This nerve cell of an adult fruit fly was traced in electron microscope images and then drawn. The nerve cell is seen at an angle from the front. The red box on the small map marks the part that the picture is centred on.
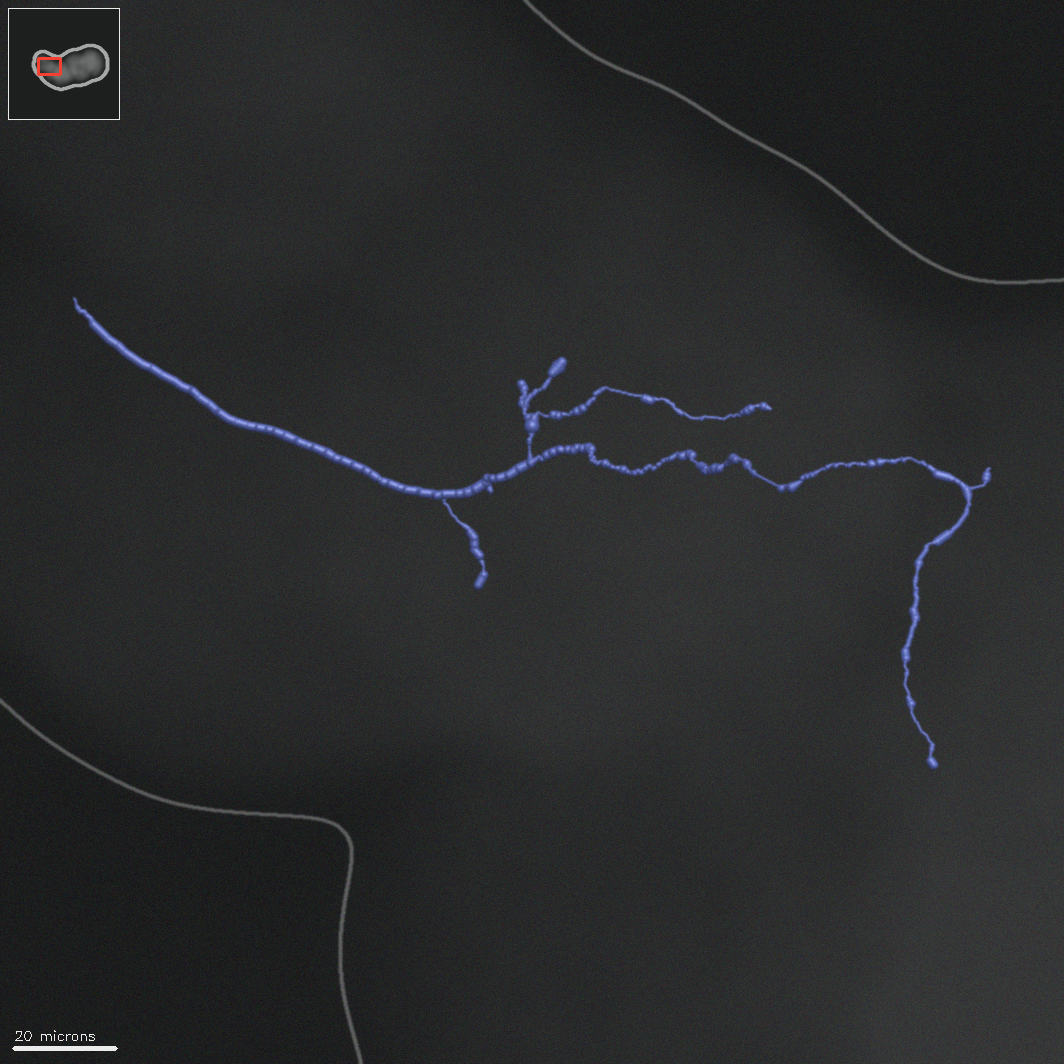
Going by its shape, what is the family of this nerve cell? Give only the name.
class mechanosensory proprioceptive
